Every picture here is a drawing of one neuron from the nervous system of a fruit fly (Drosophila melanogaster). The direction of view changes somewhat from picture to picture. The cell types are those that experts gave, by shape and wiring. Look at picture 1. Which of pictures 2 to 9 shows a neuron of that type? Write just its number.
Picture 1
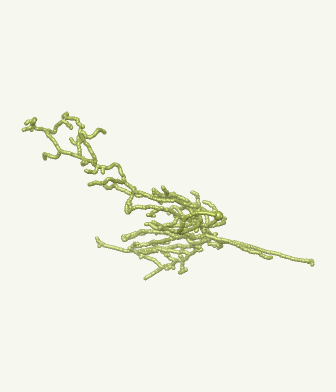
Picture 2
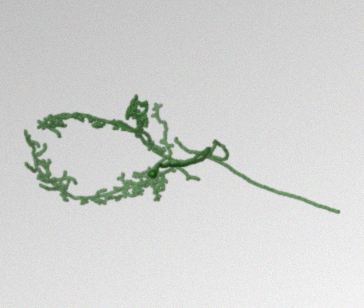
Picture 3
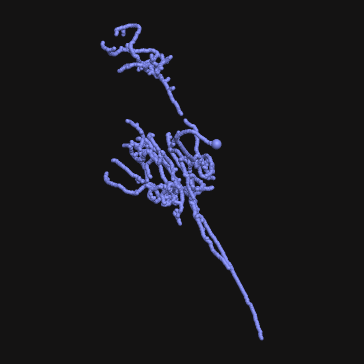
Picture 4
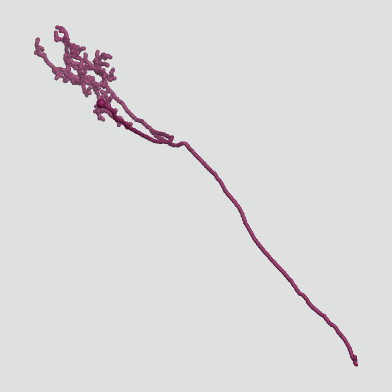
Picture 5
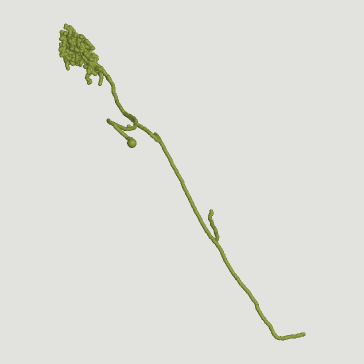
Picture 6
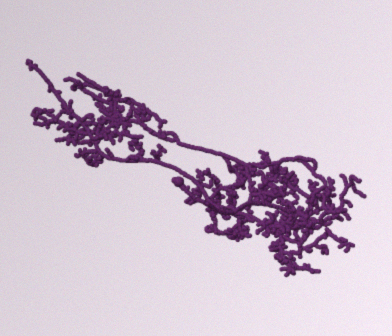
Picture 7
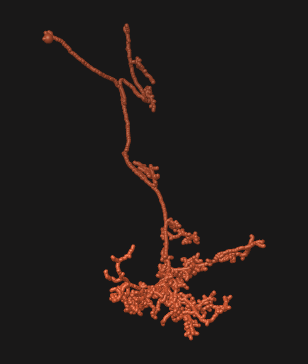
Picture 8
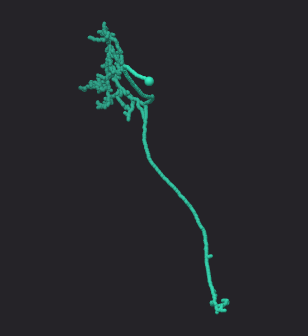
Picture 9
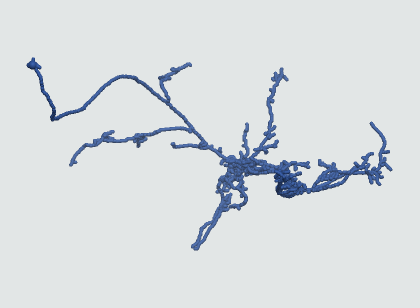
3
